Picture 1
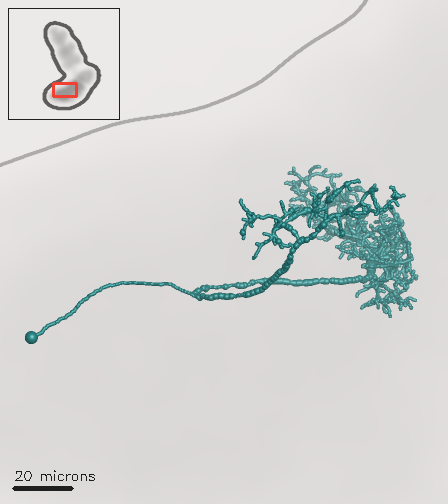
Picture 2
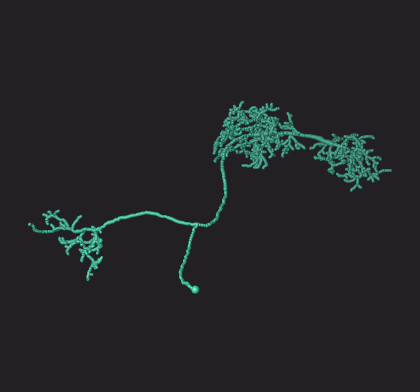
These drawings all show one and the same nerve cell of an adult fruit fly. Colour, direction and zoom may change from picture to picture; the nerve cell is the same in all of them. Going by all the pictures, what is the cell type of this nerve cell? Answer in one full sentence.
Regarding its cell type, the nerve cell is LPLC4.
